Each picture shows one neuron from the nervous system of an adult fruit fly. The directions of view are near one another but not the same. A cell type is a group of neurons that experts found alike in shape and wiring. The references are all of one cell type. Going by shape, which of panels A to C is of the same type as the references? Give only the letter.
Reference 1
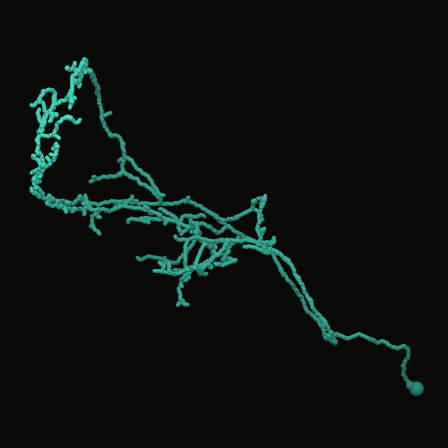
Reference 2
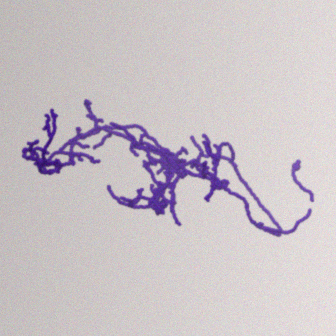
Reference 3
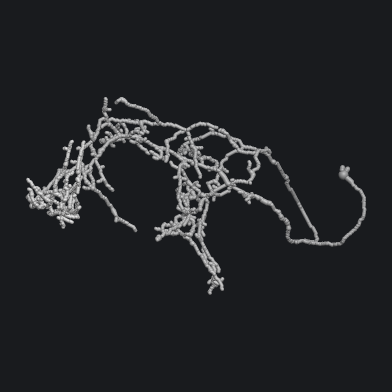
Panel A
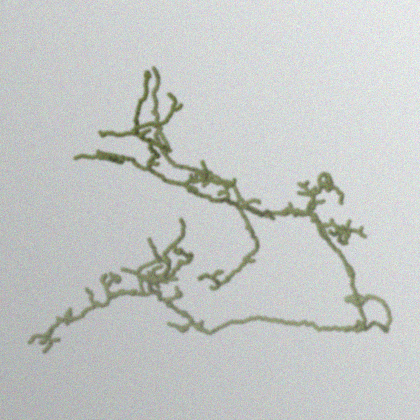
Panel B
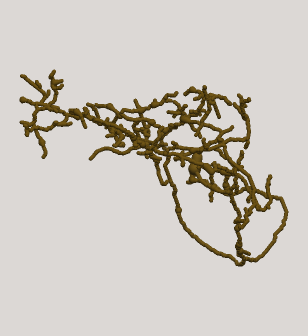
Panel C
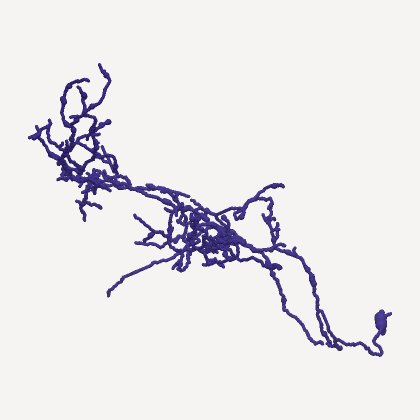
C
